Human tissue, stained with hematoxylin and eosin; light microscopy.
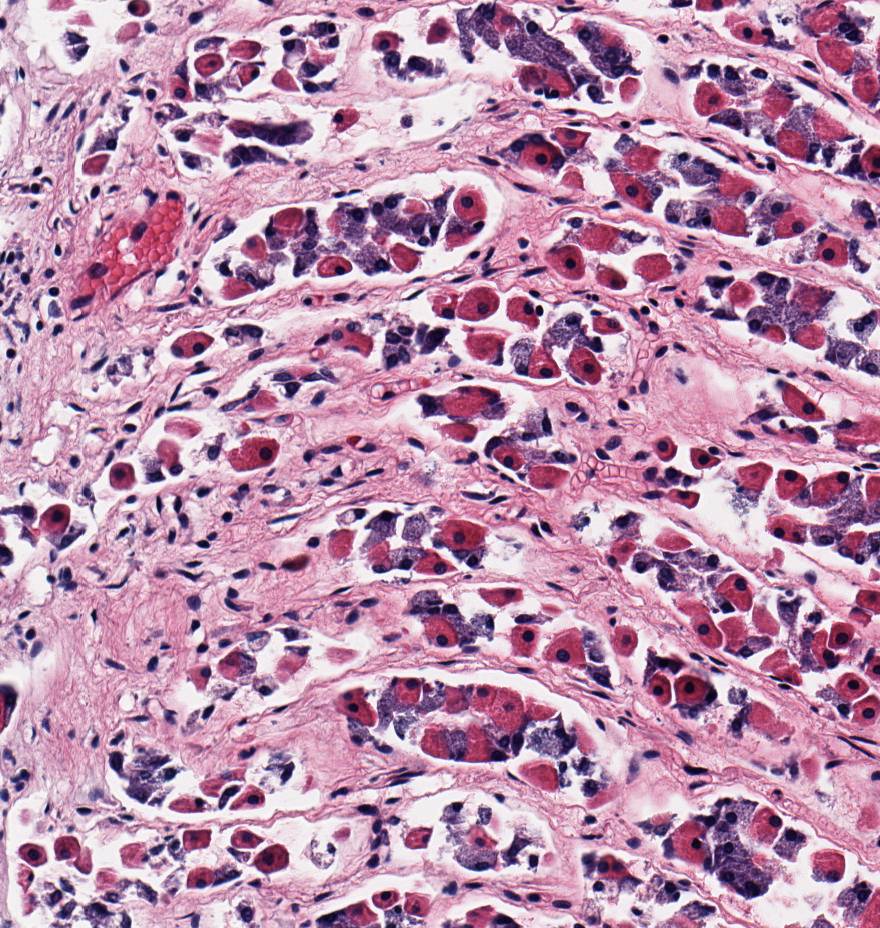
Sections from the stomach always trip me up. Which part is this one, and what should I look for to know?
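These are fundic glands. Their pink parietal cells each have one round, central, dark nucleus, intermixed in the same glands with cells of purple-blue granular cytoplasm.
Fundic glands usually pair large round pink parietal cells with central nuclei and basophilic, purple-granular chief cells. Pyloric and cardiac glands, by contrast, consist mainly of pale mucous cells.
A pink fibrillar stroma with scattered small spindle-shaped nuclei separates the glands.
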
